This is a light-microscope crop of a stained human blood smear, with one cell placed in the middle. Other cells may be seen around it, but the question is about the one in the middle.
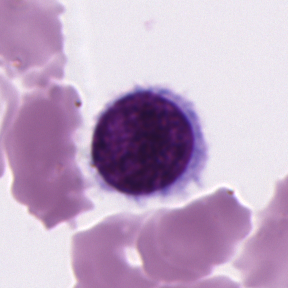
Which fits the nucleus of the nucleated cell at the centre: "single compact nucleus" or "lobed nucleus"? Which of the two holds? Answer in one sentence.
Round, oval or kidney-shaped, the nucleus of this cell is one compact undivided mass.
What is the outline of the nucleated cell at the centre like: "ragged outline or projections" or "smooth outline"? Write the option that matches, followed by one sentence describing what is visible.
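Ragged outline or projections. Fine hair-like projections fringe most of the cell margin.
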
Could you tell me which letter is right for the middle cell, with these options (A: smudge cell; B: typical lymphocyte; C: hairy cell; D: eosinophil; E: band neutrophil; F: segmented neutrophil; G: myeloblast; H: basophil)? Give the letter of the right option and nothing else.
C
